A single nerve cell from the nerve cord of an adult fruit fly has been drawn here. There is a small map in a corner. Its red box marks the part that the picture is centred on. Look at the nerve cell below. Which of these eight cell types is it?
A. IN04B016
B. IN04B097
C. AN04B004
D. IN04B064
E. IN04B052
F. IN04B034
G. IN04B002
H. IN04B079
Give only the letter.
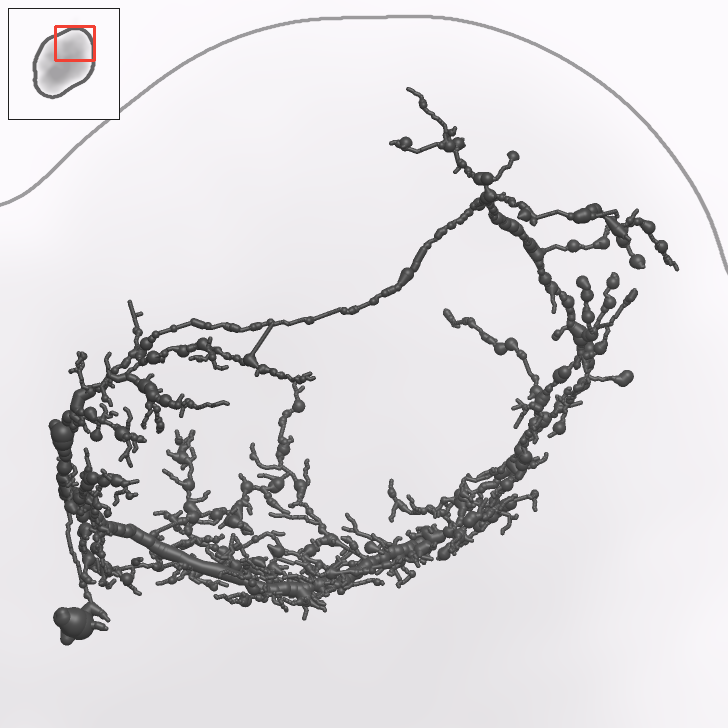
F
